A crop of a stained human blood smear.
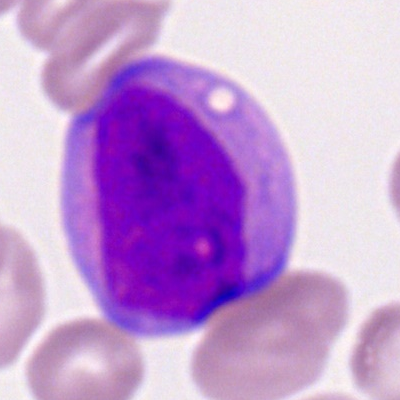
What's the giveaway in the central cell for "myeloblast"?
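Plenty here goes with myeloblast: the nucleus fills most of the cell, sitting over toward the left side.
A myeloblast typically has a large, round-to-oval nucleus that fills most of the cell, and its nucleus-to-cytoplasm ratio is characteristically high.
The outline is a smooth oval with no surface projections. The chromatin is finely textured, with only a few slightly darker patches. Up at the upper right, a single small round clear vacuole sits in the cytoplasm.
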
